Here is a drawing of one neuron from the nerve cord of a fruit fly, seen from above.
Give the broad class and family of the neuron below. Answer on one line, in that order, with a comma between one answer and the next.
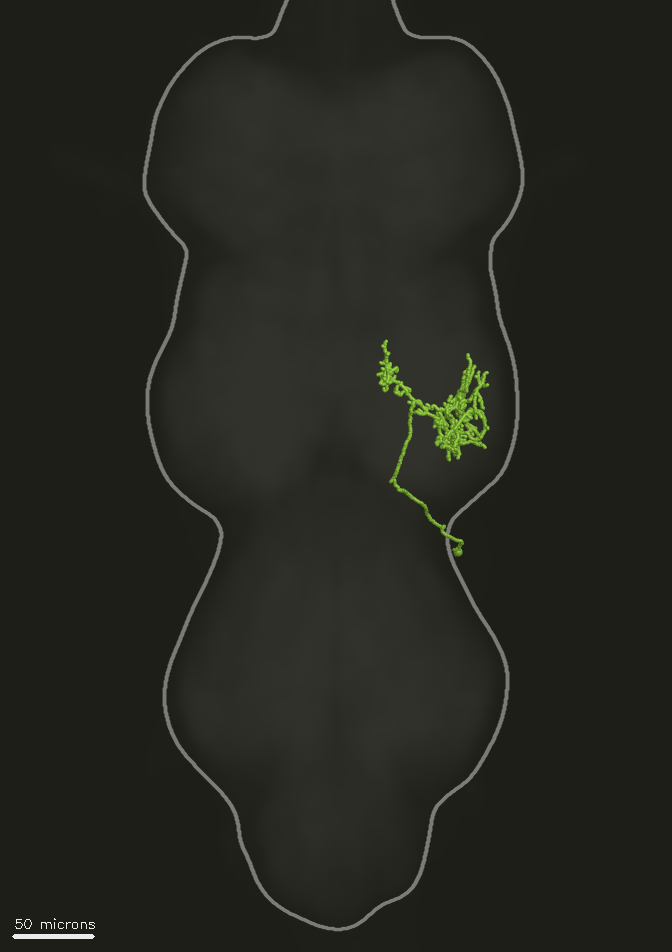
nerve-cord intrinsic neuron, hemilineage 21A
